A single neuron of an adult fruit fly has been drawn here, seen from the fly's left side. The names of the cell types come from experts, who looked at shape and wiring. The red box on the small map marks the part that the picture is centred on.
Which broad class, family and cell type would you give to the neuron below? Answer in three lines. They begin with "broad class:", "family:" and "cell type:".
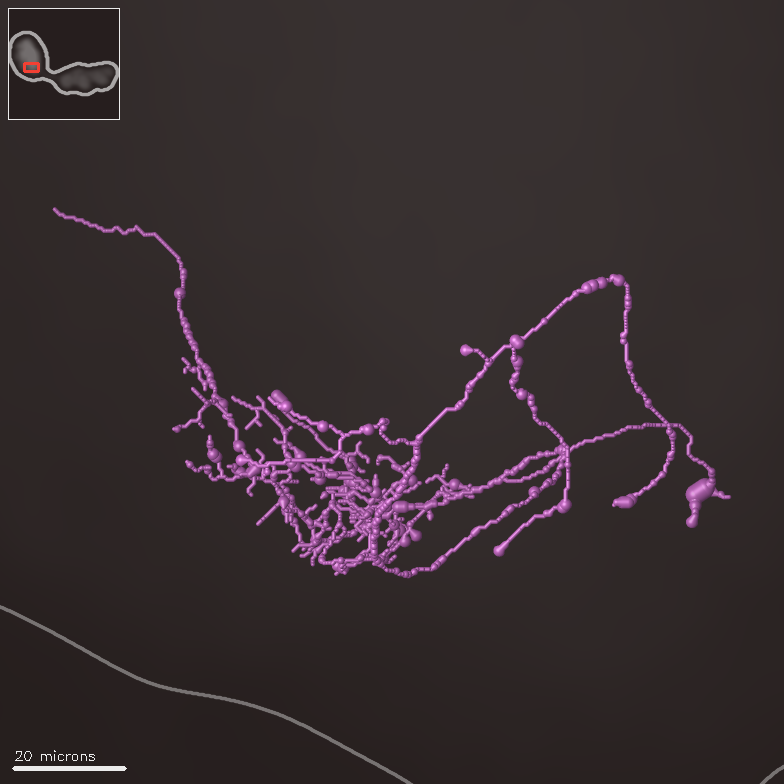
broad class: central-brain intrinsic neuron
family: hemilineage LB23
cell type: GNG450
